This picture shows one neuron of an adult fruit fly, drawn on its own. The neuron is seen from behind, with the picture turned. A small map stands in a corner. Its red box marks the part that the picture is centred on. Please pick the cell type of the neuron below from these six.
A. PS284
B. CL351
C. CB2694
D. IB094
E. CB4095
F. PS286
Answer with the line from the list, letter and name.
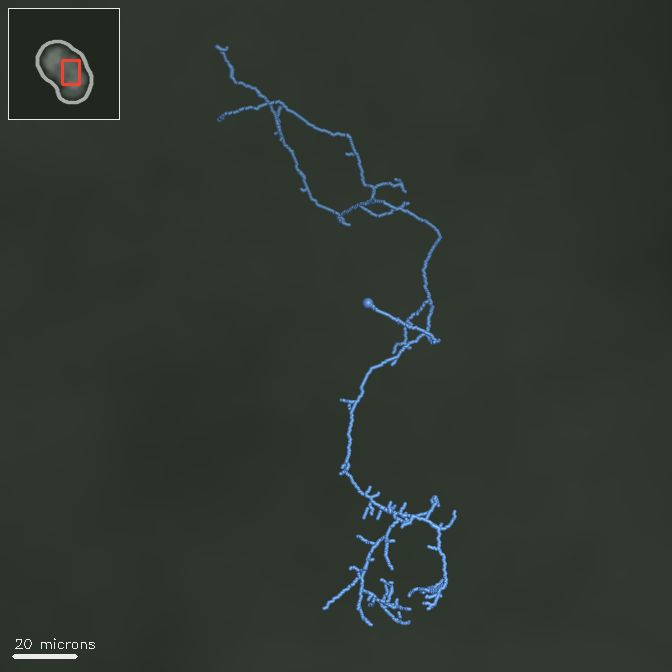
C. CB2694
